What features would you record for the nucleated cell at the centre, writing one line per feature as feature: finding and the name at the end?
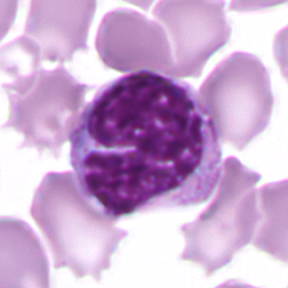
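Nucleus: fills most of the cell, deep cleft entering from the left
Cytoplasmic rim: narrow, widest at the lower right
Cytoplasm colour: pale lilac-pink
Granules: fine, small, pinkish-purple, scattered through the cytoplasm
Name: band neutrophil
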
